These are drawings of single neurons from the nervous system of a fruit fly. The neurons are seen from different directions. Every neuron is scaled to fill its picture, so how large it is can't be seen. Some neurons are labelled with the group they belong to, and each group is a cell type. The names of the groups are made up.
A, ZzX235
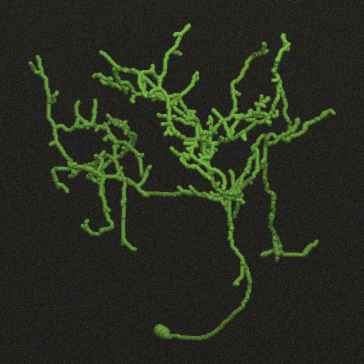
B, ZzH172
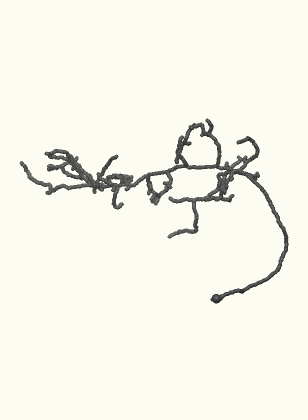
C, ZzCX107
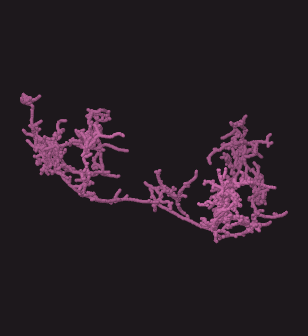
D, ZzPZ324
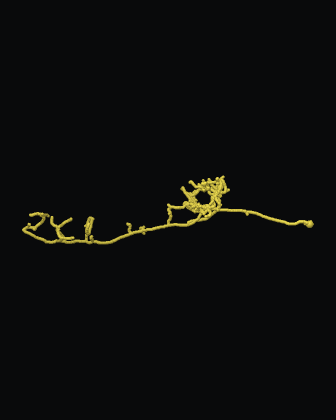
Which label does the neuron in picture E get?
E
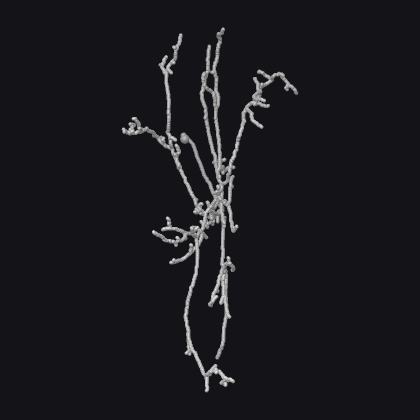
ZzX235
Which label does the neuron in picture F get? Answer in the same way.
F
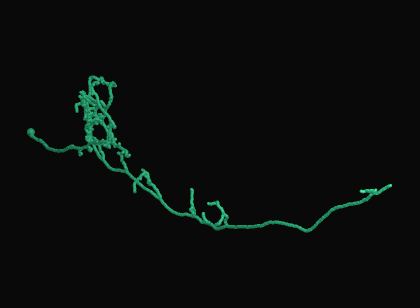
ZzPZ324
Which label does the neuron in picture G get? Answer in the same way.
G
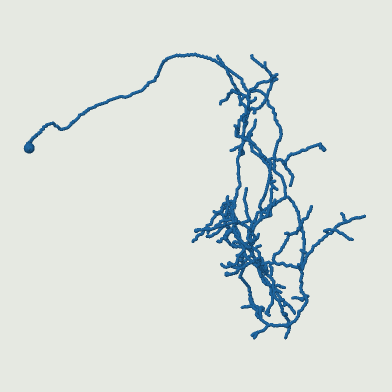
ZzH172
